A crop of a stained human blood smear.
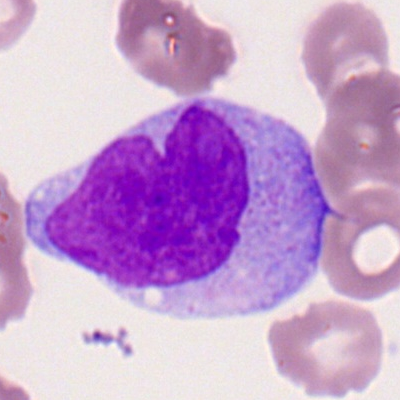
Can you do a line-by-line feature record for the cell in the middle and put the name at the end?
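Nucleus: distinct notch in upper edge
Position: nucleus toward left side of cell
Granules: fine, pinkish-purple, scattered through cytoplasm
Vacuole: small, round, clear, just below nucleus
Cell: monocyte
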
